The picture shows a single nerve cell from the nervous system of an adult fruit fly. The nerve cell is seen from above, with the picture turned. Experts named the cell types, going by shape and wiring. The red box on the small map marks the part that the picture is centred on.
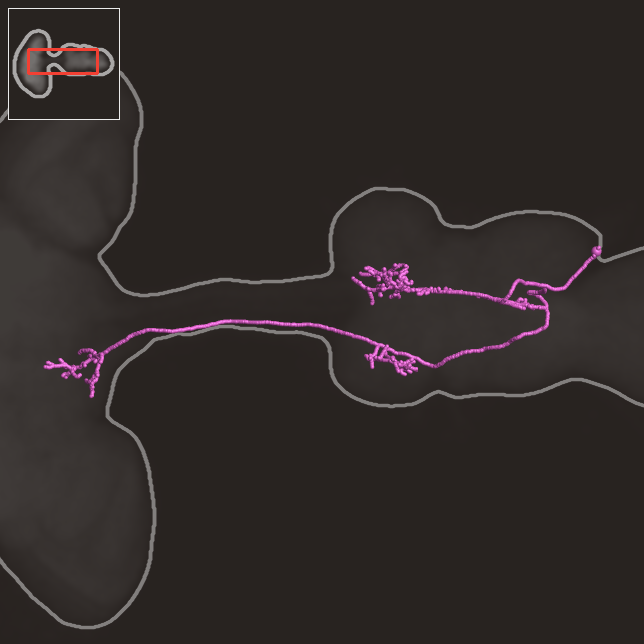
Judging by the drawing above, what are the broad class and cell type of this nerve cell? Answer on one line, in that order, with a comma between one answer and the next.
ascending neuron, ANXXX200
